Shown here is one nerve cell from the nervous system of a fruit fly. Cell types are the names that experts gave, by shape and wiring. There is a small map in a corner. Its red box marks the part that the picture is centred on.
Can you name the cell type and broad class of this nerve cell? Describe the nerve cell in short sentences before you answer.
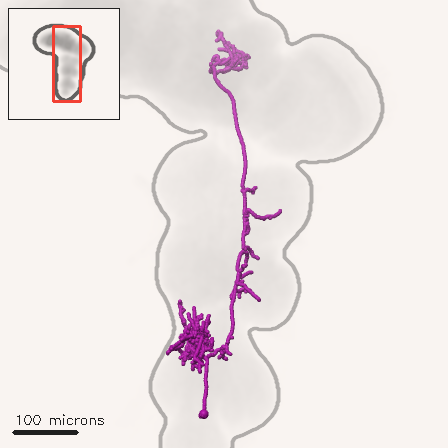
The cell body can be seen at the bottom of the picture. By the scale bar it is about 600 microns tall in this view. It is of cell type ANXXX132. Its broad class is ascending neuron.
